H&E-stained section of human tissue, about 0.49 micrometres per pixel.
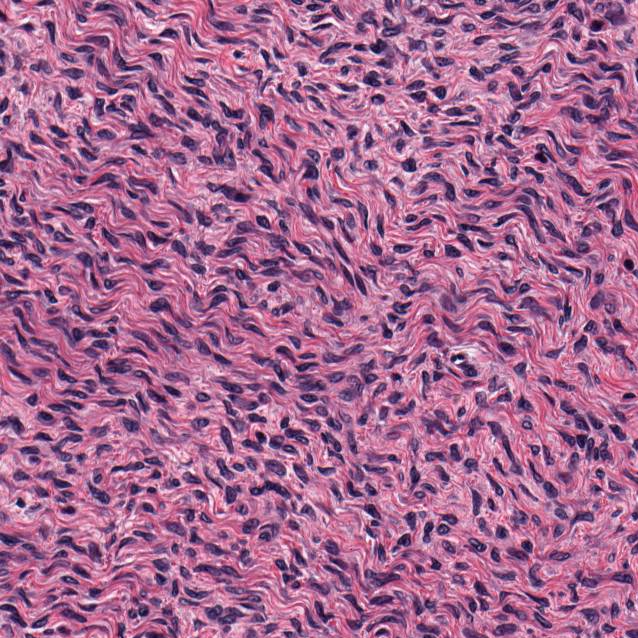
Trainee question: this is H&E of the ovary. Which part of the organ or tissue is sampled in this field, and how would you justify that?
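What is shown is ovarian cortex. Spindle cells fill the field evenly, without separate compartments or lobules, with scant cytoplasm, borders that cannot be made out, and wavy pink collagen strands between the nuclei. No large blood vessels appear.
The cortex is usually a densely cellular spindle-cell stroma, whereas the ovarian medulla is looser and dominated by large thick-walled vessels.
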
